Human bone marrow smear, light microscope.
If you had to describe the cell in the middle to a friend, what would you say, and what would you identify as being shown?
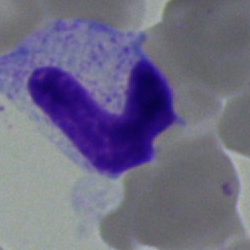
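The nucleus runs along the lower part of the cell, and most of the cytoplasm sits above it, between the arms of the V. You won't find any nucleoli in that nucleus. Fine violet granules are scattered through the cytoplasm. Notice, too, that the outline is irregular and angular, not round. This is a band neutrophil.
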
